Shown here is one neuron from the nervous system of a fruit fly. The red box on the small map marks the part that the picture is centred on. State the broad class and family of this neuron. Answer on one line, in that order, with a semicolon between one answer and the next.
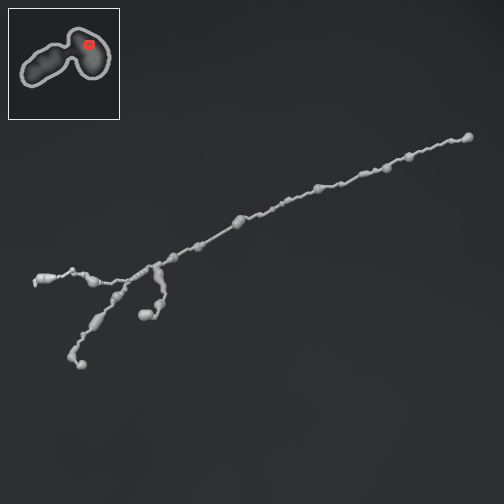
sensory neuron entering the brain; class mechanosensory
